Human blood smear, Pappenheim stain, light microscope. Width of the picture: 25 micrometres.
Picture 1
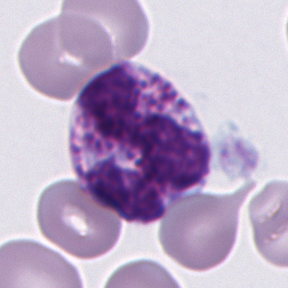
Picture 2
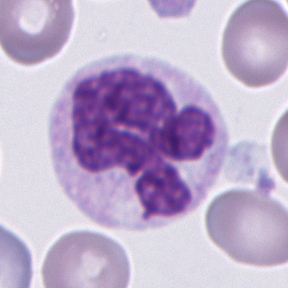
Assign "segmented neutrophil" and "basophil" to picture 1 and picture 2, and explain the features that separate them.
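Picture 1: basophil. Picture 2: segmented neutrophil. Granules, picture 1: coarse, dark purple, scattered through the whole cell. Granules, picture 2: fine, dust-like, pinkish-purple, scattered through the cytoplasm.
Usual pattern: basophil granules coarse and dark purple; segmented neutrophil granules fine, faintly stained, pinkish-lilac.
Nucleus, picture 1: dense dark purple, its border blurred by granules lying over it. Nucleus, picture 2: dark purple chromatin, patchy, denser clumps separated by lighter spaces.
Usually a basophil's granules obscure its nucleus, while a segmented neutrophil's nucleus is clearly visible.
Cytoplasm, picture 1: pale, nearly colourless between the granules. Cytoplasm, picture 2: pale lilac-grey, a wide rim broadest at the lower left.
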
